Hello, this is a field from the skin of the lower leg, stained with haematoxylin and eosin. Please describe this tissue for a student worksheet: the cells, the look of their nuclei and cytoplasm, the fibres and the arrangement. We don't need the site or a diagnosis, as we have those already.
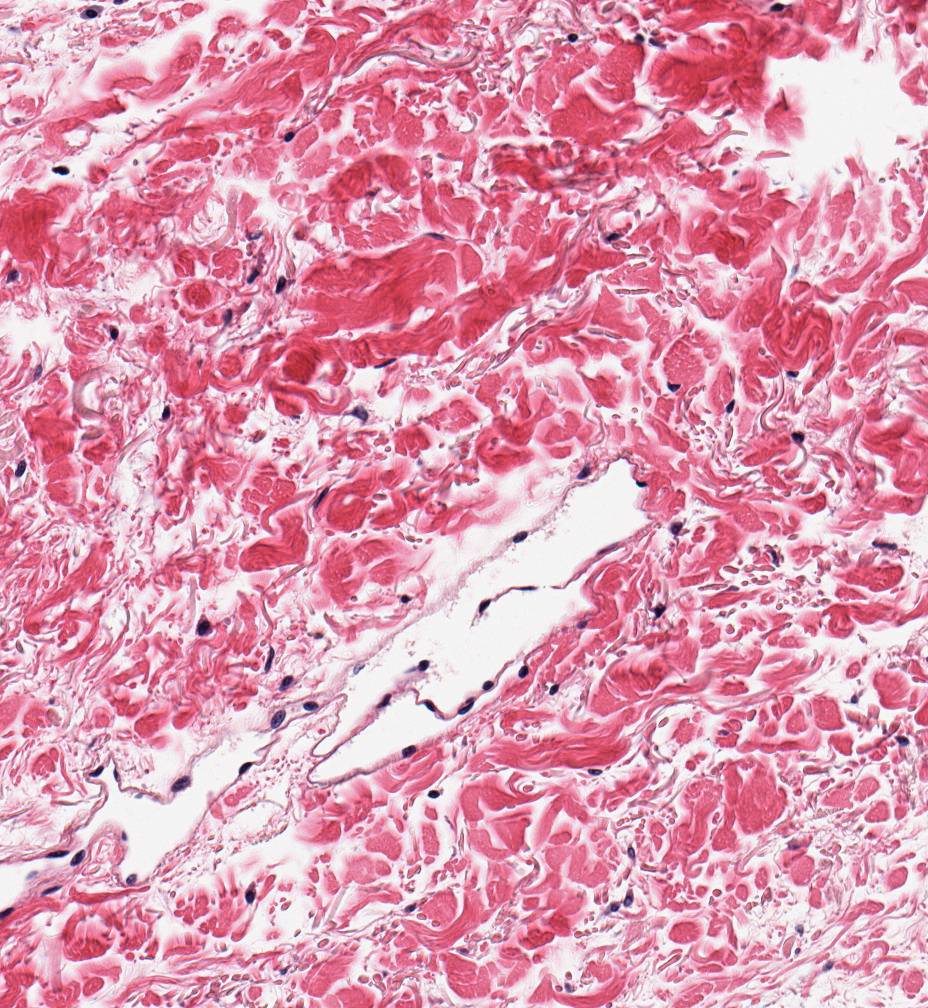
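Many bundles are cut across, forming rounded or angular pink profiles. Thin wavy pale fibres occupy the narrow spaces between these thick bundles. Nuclei are sparse, small and dark, lying singly between bundles. The vessel lumen is largely empty of red blood cells.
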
